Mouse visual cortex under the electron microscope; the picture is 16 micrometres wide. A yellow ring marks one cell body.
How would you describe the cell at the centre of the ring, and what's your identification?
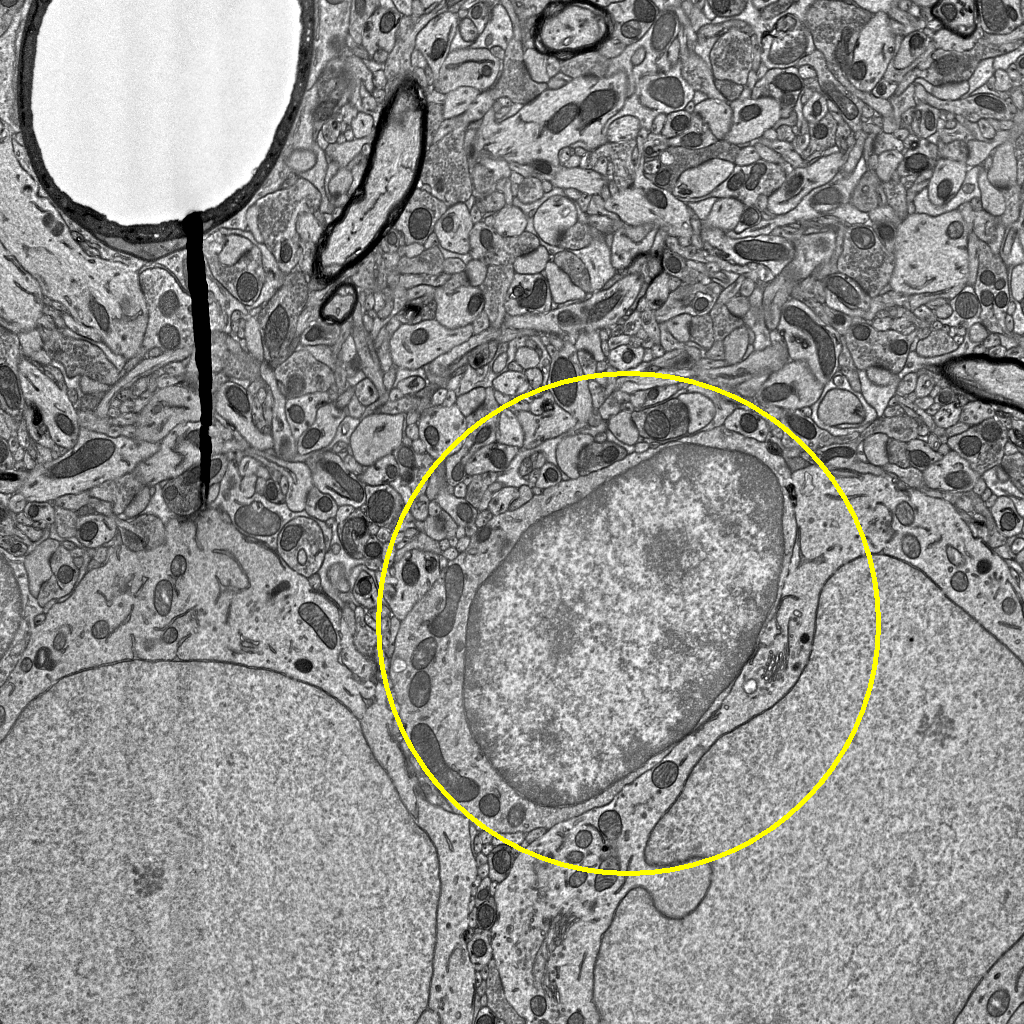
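A whole oval nucleus, its long axis running from upper right to lower left, and the outline stays smooth, with no deep folds. Inside it, coarse darker chromatin patches are scattered through a paler, speckled nucleoplasm. And along the right side of the nucleus, a few small black granules sit in the cytoplasm. This is an oligodendrocyte.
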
